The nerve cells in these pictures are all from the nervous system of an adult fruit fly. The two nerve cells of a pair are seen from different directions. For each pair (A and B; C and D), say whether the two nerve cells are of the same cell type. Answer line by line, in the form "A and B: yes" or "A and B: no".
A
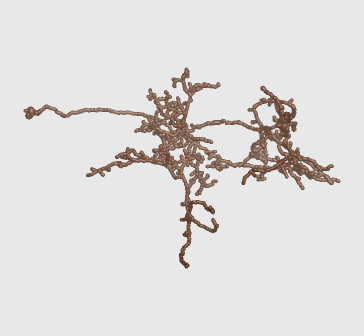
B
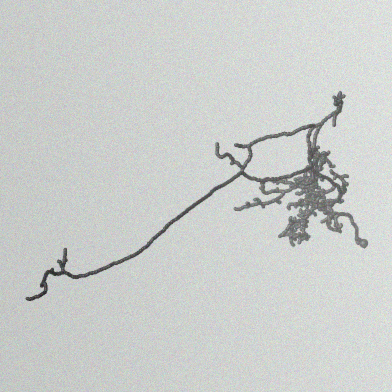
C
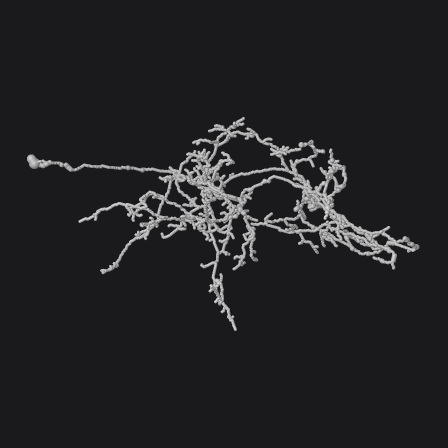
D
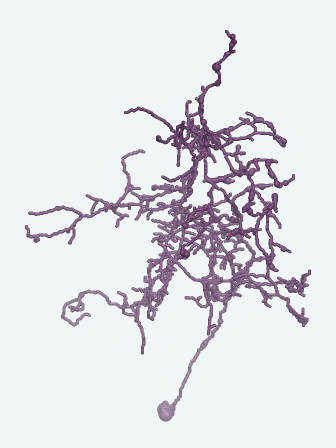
A and B: no
C and D: yes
